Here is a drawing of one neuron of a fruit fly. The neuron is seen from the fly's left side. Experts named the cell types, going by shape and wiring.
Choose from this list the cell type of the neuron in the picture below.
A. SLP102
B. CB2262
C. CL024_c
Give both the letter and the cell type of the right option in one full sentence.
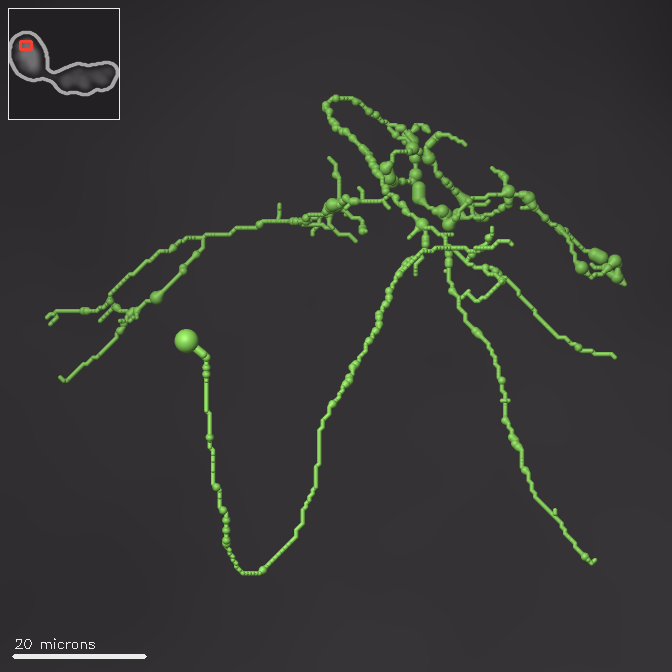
The neuron is typed CB2262, per option B.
